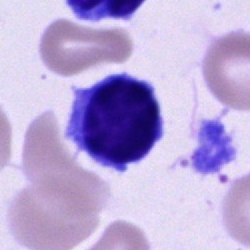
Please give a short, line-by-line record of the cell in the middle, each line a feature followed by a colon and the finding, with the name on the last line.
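Nucleoli: none seen in the nucleus
Cytoplasm: a scant rim, widest on the left
Colour: blue cytoplasm
Granules: none in the cytoplasm
Name: lymphocyte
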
